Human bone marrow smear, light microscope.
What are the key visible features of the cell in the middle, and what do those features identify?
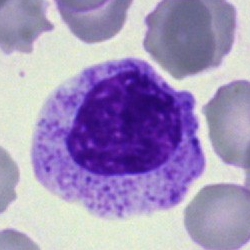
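Looking at the nucleus first, I see it sits off-centre, toward the upper right of the cell. Many small purple granules are scattered all through the cytoplasm, and I can find no vacuoles there. The outline is irregular, with small knobby bulges along the right border. This, then, is a myelocyte.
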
